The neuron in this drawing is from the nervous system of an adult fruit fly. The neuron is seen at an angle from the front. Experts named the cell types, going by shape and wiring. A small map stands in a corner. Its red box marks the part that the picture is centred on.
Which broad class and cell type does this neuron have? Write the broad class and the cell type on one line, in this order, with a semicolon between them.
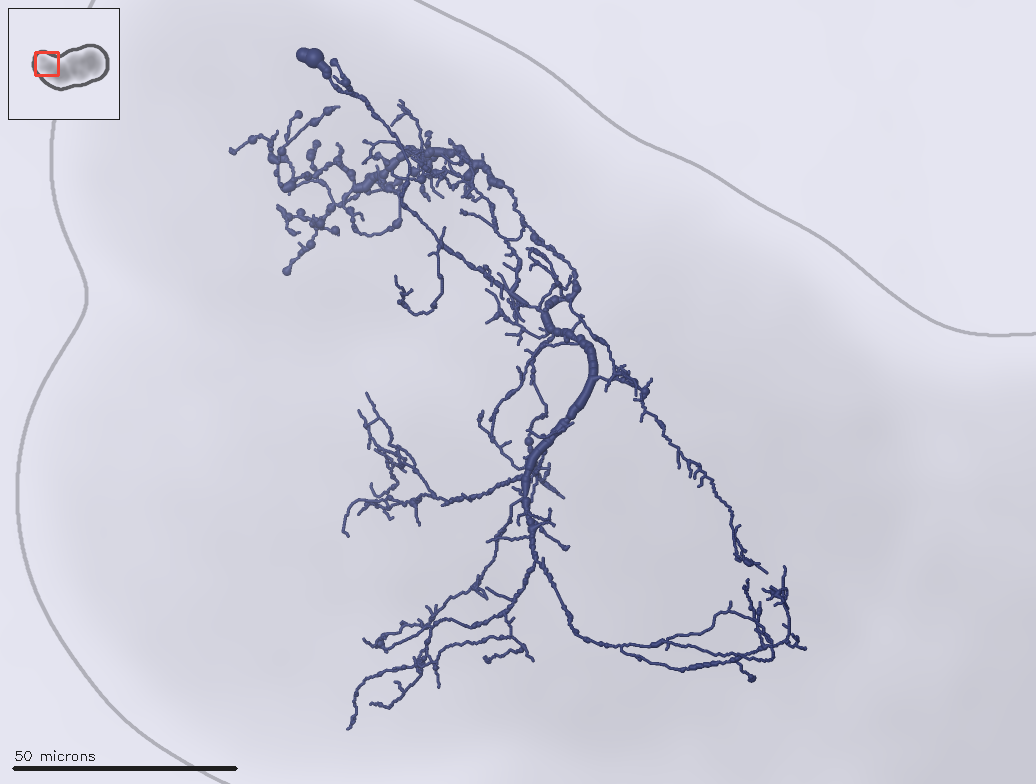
nerve-cord intrinsic neuron; INXXX304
